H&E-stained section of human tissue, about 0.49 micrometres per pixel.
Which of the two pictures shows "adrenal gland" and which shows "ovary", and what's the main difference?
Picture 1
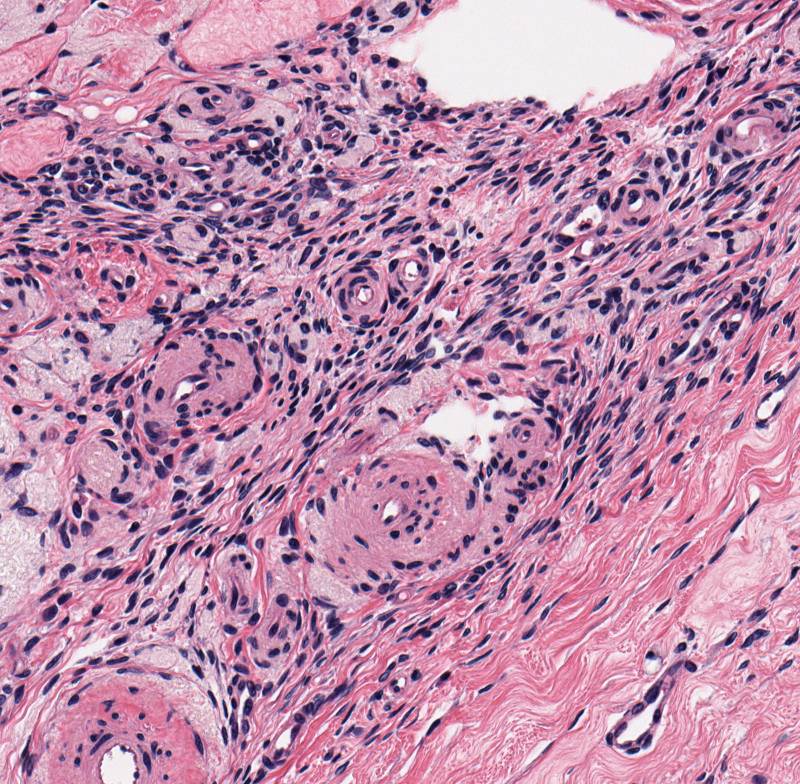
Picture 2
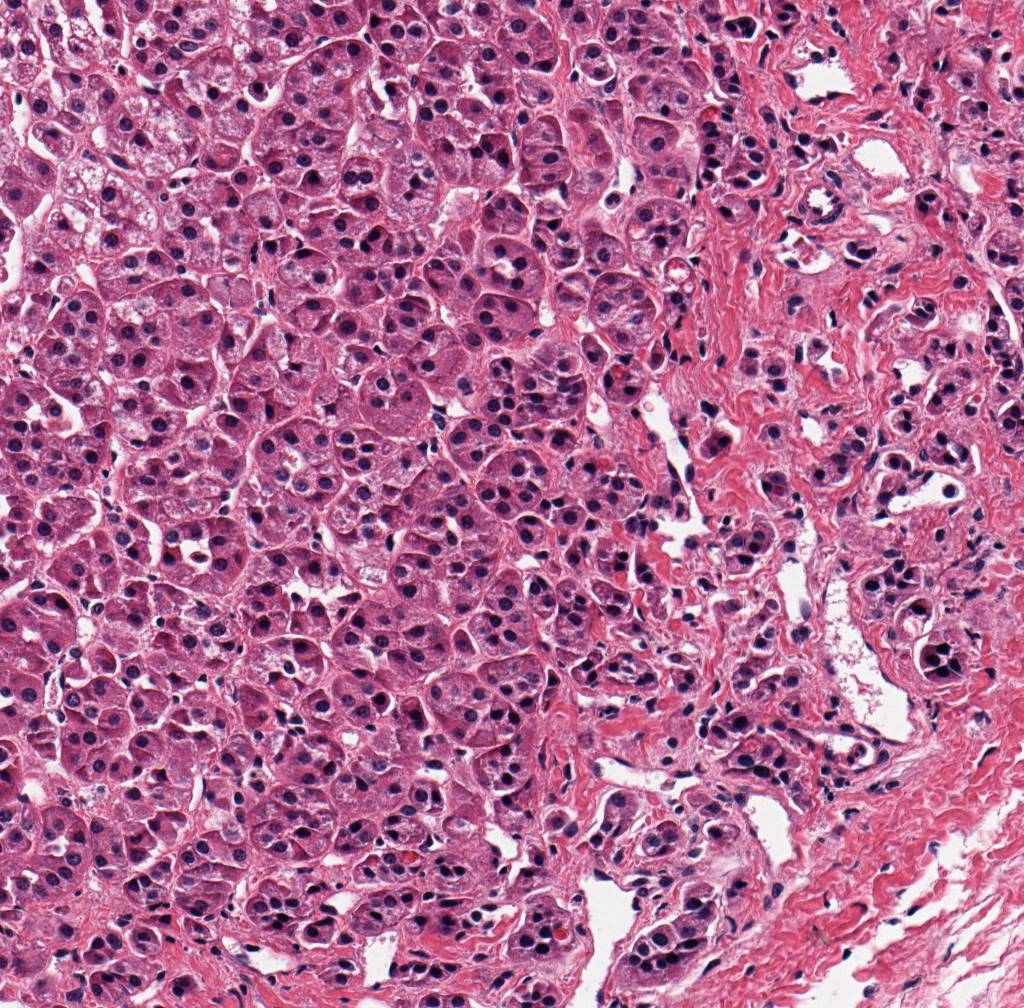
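The ovary's in picture 1 and the adrenal gland's in picture 2. Across most of that first field, numerous small vessels are scattered through a cellular stroma of spindle cells with elongated, darkly stained nuclei. In the upper middle the spindle cells form concentric layers around small vessels, and the lower right is taken up by wavy pink collagen bundles with fewer nuclei than the rest of the field. The adrenal gland has large cells with abundant granular eosinophilic cytoplasm, and the cells at the upper left have paler, finely vacuolated cytoplasm. In its left half, narrow slit-like spaces rather than fibrous bands separate the cell nests, while on the right small groups of these polygonal cells are embedded in wavy bundles of pink collagen.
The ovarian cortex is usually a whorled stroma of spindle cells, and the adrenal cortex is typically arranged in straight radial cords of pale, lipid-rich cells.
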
